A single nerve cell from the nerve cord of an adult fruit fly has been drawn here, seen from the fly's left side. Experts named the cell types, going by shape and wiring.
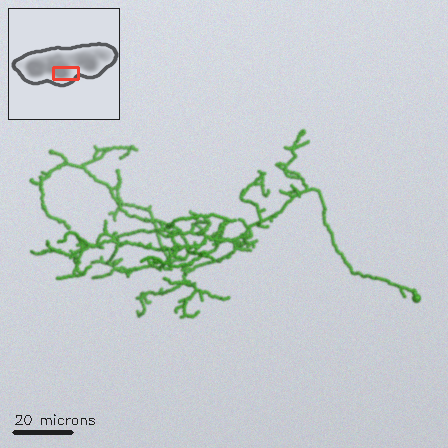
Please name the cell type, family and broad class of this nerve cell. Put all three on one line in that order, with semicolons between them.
IN20A.22A063; hemilineage 20A.22A; nerve-cord intrinsic neuron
